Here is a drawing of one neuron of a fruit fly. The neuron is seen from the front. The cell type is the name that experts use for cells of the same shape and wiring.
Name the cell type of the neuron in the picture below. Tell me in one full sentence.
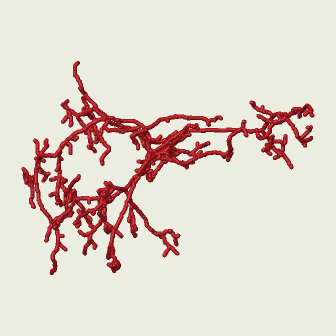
It is IN07B055 that names the cell type of this neuron.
